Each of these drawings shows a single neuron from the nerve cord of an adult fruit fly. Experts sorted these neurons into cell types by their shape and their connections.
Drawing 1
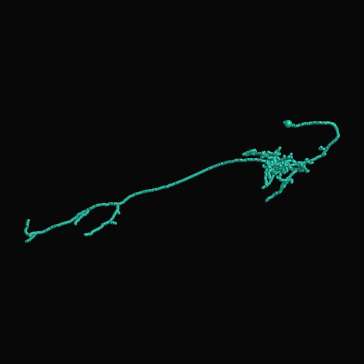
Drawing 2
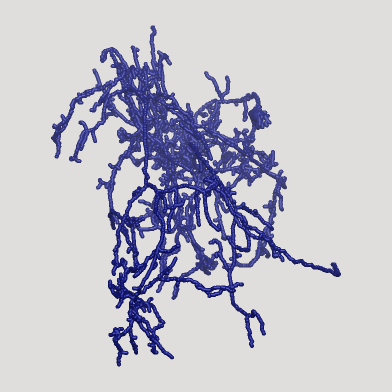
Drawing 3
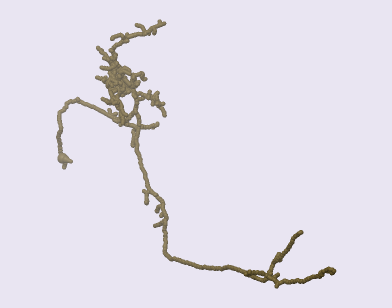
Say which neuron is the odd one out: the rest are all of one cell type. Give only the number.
2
